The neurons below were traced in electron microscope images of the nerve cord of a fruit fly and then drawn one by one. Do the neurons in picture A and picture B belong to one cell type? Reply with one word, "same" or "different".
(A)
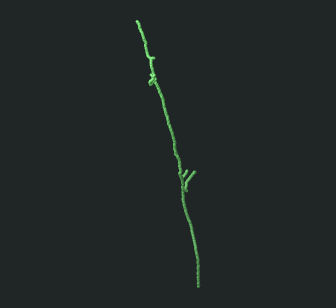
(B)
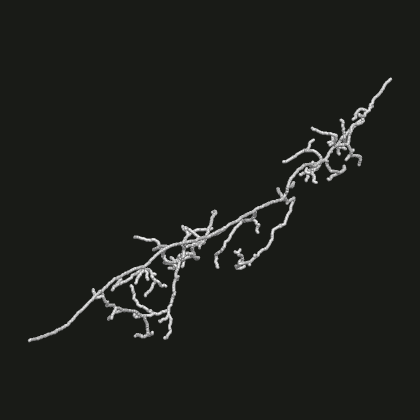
different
